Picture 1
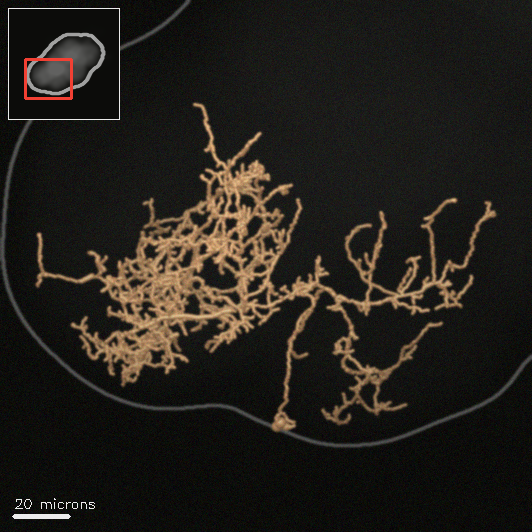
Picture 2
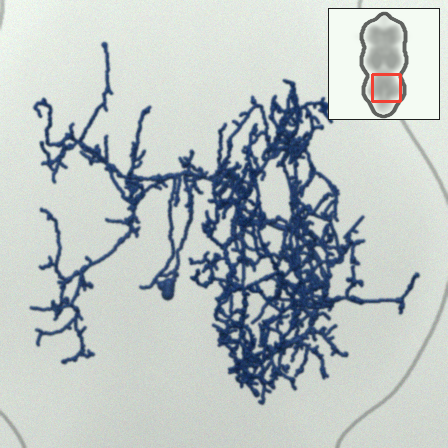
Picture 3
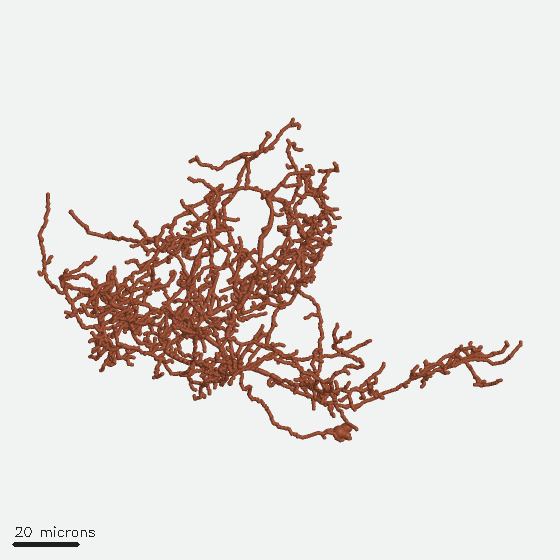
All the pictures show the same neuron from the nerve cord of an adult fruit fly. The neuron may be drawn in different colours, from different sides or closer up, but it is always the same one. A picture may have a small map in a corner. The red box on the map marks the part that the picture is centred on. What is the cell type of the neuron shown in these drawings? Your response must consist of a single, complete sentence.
In the scheme of cell types, this neuron is IN14A006.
